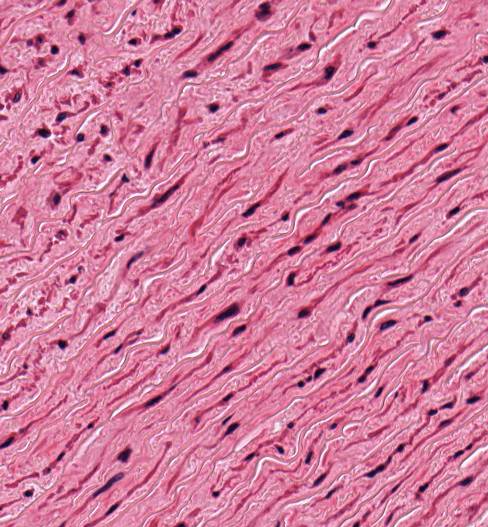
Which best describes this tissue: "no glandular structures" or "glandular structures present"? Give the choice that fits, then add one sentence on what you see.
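No glandular structures. No epithelium or glands are present anywhere in the field.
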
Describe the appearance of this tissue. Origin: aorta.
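Throughout, the fibrous tissue stains pink. Its nuclei are elongated and dark, aligned along the fibres and scattered singly among them rather than closely packed. In the upper left corner the fibres are less orderly and appear more fragmented than elsewhere.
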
